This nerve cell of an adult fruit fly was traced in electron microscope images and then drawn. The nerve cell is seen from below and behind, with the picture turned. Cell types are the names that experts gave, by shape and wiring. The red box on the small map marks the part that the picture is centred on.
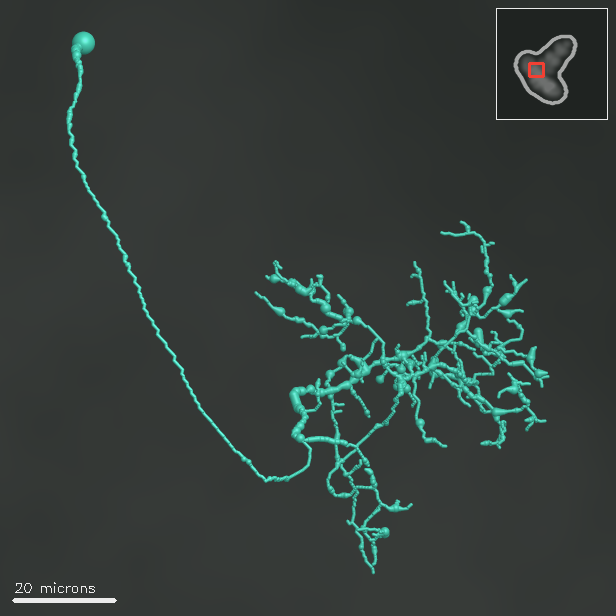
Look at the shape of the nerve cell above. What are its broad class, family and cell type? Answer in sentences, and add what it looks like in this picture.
Its broad class is central-brain intrinsic neuron. Its family is hemilineage SLPal1. It is of cell type SLP022. The cell body is at the upper left of the picture. From top to bottom in the picture it spans about 110 microns. The picture shows dozens of branch ends.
